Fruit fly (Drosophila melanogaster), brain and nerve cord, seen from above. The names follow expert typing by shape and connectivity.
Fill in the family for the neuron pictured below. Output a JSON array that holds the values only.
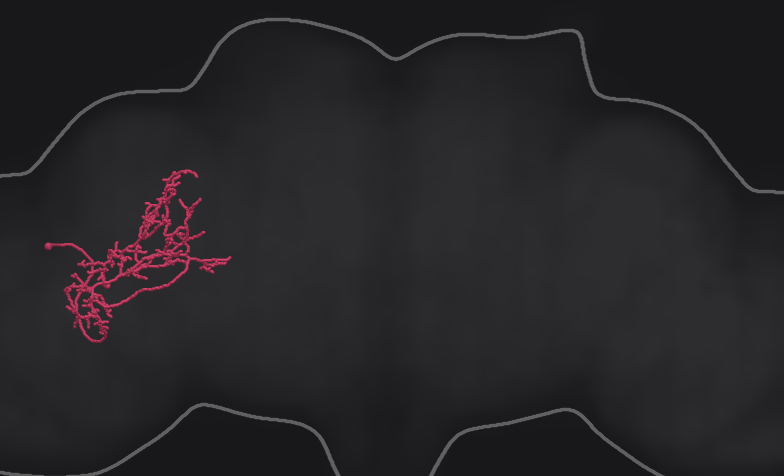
["hemilineage LHa3"]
